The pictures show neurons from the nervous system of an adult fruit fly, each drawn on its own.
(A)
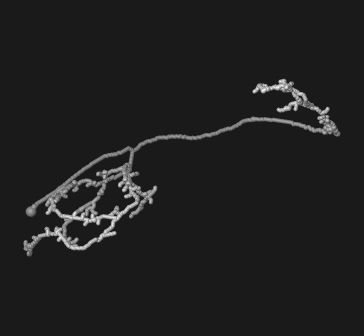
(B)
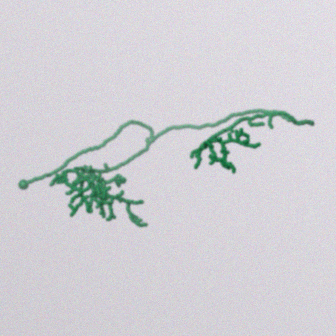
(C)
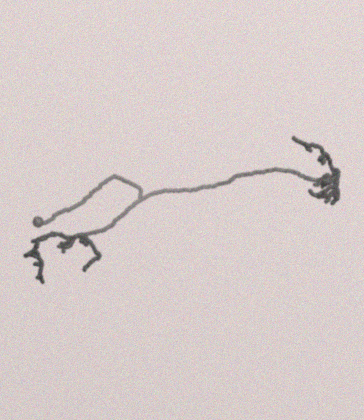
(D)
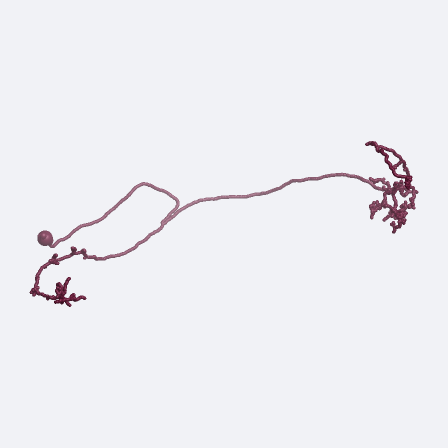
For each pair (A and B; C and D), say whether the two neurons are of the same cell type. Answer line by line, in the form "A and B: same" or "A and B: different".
A and B: different
C and D: same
